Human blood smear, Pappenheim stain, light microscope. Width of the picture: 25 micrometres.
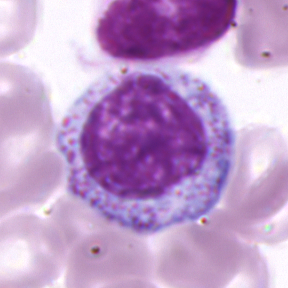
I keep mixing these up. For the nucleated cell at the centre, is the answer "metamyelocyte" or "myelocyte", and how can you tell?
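It's a myelocyte. What settles it is the nucleus, which is round in outline and about 11 micrometres across.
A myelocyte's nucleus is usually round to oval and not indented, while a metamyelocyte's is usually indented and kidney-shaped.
Besides that, the nucleus fills most of the cell, its chromatin is dense purple with small paler patches, and many fine reddish-purple granules are scattered through the cytoplasm. The outline is roughly round, with a slightly uneven edge.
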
